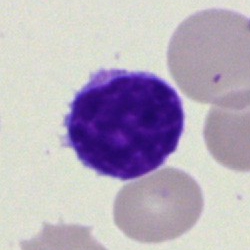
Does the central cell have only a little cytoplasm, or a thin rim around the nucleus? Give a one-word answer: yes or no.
Yes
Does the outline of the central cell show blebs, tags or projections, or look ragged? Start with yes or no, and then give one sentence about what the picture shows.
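Yes. Small irregular projections stick out from the left edge of the cell.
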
